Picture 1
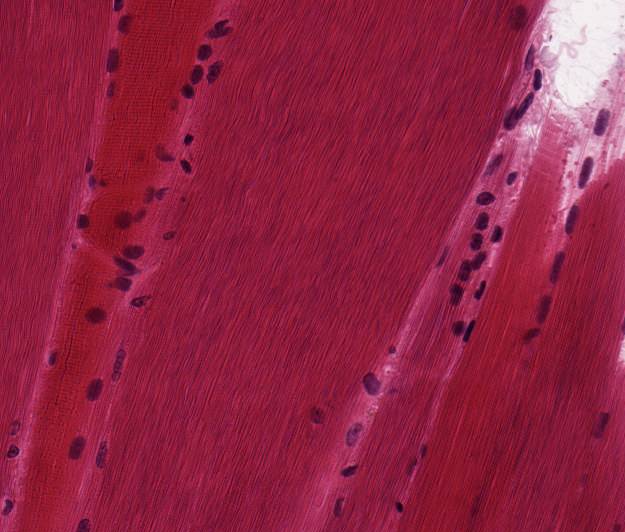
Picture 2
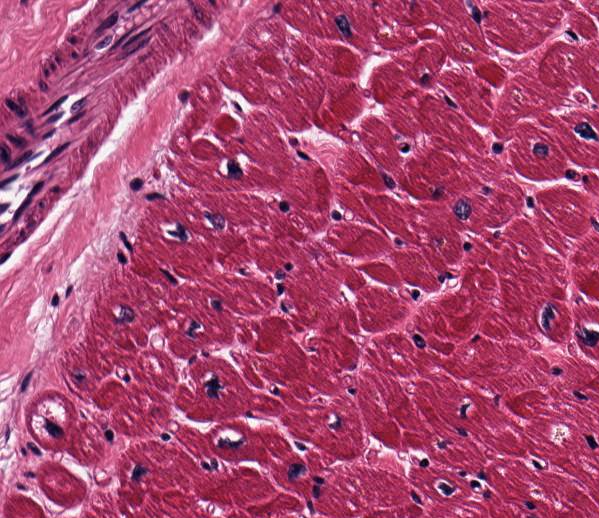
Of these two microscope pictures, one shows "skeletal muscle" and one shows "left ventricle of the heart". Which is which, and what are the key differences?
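Let's sort out the names before anything else: picture 1 is skeletal muscle, and picture 2 is the left ventricle of the heart. In picture 1, follow the long, parallel fibres running obliquely from lower left toward upper right; they look unbranched. Now look at the narrow fibre strip on the left side, where you can make out fine transverse cross-striations. Its oval, dark purple nuclei lie at the fibre edges rather than in the centres, and rows of small dark nuclei crowd the pale strips between fibres. Turn to picture 2: most of it, in the right and lower parts, is muscle cut in cross or oblique section, giving closely packed, irregular polygonal profiles of varying size. Notice how many nuclei there have a small pale clear zone around them in the otherwise deep pink cytoplasm, and how only thin strands of interstitium with small dark nuclei separate the fibres.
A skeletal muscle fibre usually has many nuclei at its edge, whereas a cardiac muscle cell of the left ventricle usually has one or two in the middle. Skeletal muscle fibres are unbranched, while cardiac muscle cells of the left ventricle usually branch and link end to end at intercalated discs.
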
